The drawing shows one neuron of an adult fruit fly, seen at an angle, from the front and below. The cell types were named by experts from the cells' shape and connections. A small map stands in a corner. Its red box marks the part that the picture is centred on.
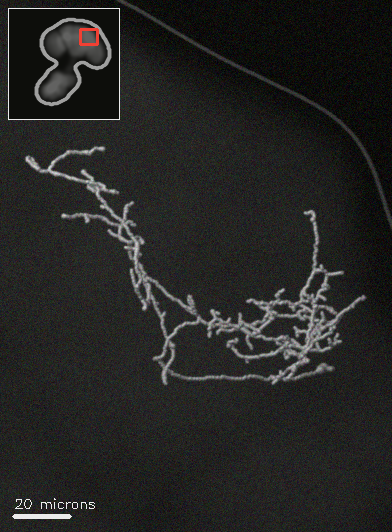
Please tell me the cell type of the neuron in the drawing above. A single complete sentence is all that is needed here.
This particular neuron has the cell type LHPV4b7.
